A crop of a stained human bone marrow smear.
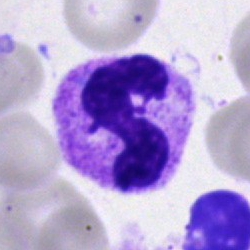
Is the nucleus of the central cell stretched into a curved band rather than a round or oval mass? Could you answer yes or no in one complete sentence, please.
Yes, the nucleus has been drawn out into a curved band lacking separate lobes.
